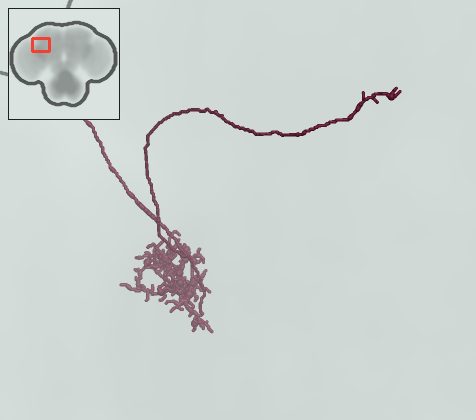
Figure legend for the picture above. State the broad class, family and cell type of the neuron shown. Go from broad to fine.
visual projection neuron; hemilineage VPNd2; LC10b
